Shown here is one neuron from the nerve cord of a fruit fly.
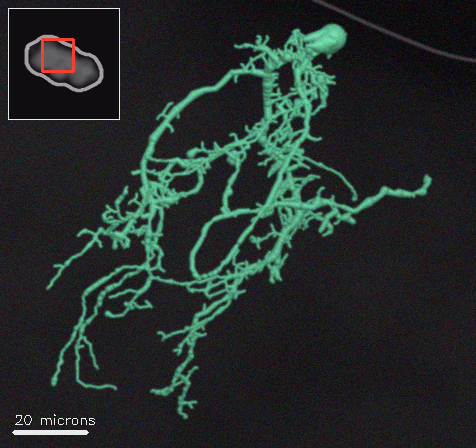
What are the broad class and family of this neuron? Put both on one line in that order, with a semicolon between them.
nerve-cord intrinsic neuron; hemilineage 17A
